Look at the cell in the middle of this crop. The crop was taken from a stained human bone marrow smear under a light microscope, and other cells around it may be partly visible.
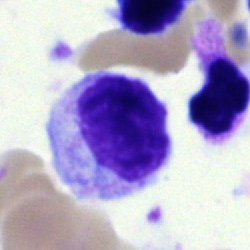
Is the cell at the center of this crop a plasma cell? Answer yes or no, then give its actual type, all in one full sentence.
No, the cell in the middle of the crop counts as a myelocyte and not as a plasma cell.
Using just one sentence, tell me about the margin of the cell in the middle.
Its surface contour is regular and smooth, without any protrusions.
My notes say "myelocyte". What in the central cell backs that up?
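This myelocyte has a round outline with a smooth edge. Its nucleus sits off-centre, pushed toward the right side of the cell, and the cytoplasm forms a crescent on the left side of the nucleus. Fine lilac-pink granules are scattered through that cytoplasm.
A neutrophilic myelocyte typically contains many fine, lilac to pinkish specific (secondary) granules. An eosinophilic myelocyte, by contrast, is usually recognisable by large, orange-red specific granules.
The granules here are fine and lilac-pink rather than large and orange-red, so they go with the neutrophilic pattern.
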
